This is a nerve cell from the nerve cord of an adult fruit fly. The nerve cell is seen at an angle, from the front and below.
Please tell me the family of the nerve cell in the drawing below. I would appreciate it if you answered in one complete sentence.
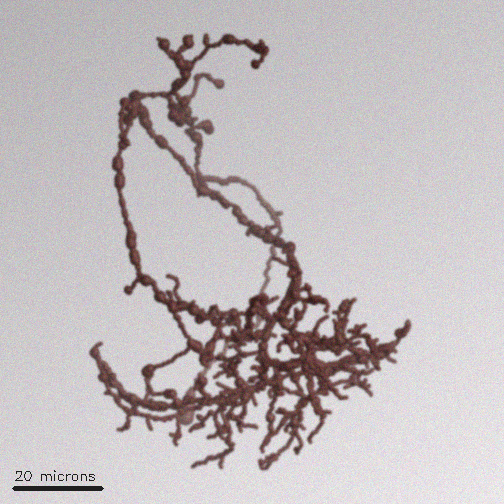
This nerve cell is given the family hemilineage 03A.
